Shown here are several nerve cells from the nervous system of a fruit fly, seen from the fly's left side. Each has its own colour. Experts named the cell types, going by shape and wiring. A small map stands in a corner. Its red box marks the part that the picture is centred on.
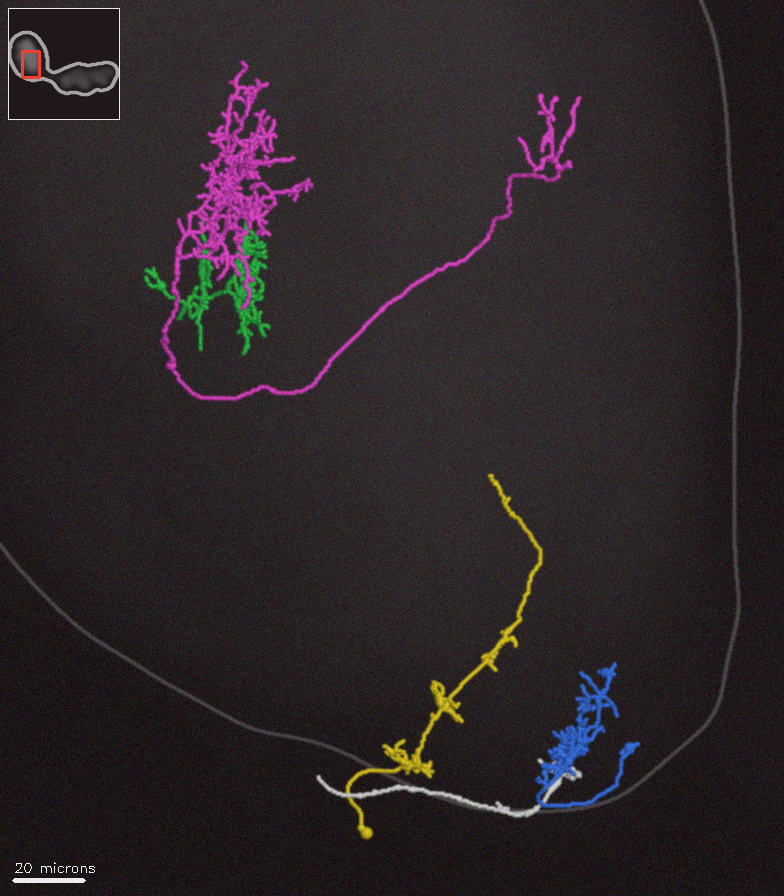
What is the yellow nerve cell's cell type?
Tm3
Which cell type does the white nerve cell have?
L3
